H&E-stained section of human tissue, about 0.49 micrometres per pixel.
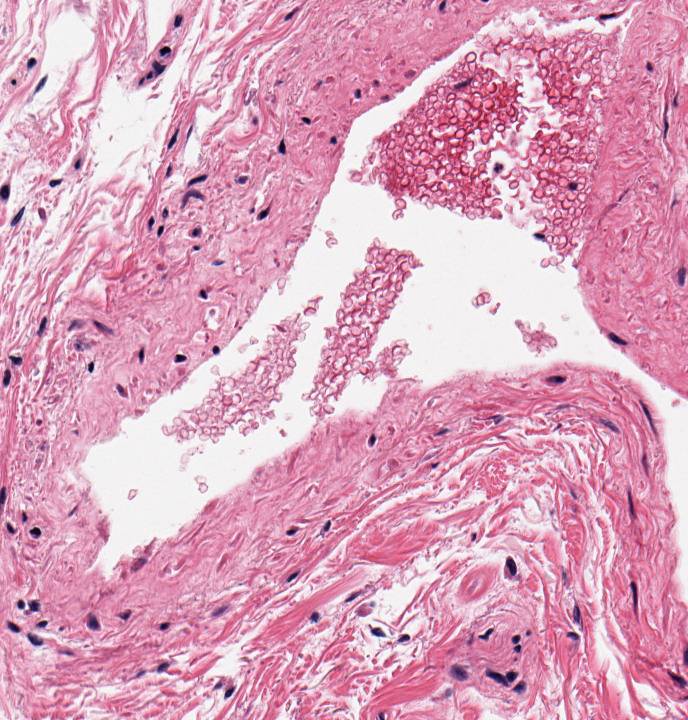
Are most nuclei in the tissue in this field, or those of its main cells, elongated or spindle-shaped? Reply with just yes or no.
Yes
